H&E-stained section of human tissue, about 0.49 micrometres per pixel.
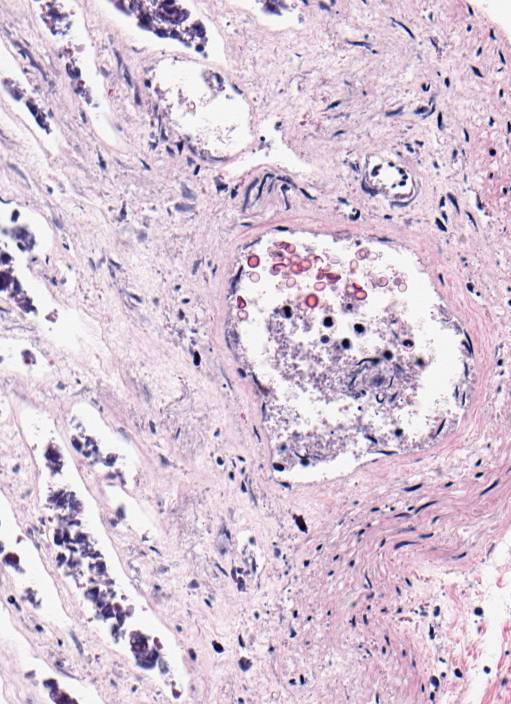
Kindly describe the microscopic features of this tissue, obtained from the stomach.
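Start with the rounded space: red blood cells cluster in its upper part. Now move to the left edge, where elongated slit-like spaces hold dark purple, clumped granular material. The stromal nuclei are mostly dark and spindle-shaped. Finally, in the upper right, there is a small vessel with a narrow lumen.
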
